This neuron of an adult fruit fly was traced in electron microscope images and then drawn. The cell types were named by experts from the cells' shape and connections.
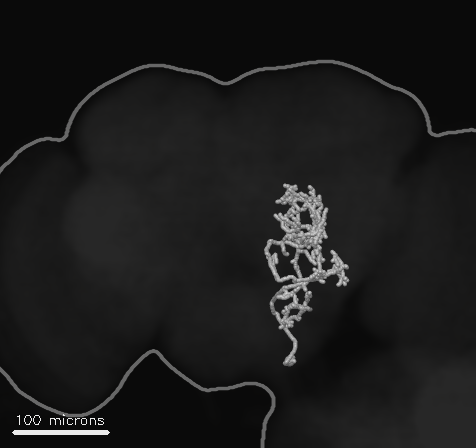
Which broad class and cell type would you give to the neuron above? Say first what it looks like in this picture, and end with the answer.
By the scale bar it is about 190 microns tall in this view. In this view it is taller than it is wide. Its broad class is central-brain intrinsic neuron. Its cell type is CB0630.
